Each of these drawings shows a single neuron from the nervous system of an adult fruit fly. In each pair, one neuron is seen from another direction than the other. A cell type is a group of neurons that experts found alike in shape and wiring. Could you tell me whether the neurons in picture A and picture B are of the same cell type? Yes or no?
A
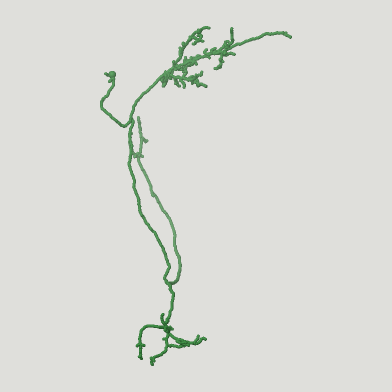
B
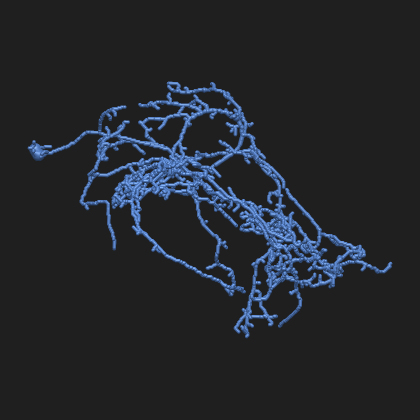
no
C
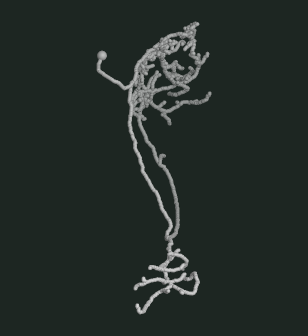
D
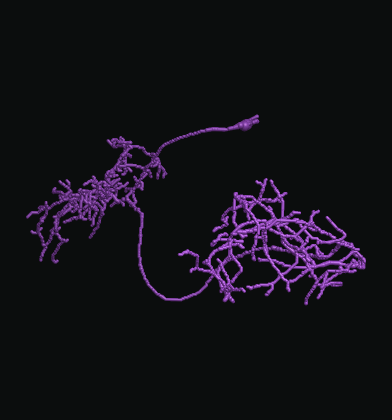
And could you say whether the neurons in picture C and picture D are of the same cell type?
no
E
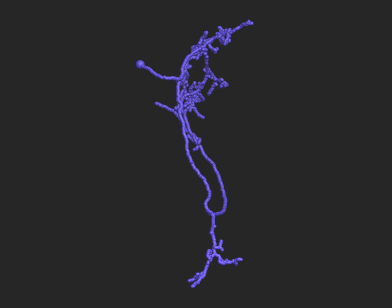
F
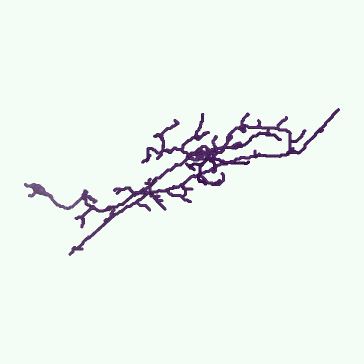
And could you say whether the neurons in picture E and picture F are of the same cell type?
no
